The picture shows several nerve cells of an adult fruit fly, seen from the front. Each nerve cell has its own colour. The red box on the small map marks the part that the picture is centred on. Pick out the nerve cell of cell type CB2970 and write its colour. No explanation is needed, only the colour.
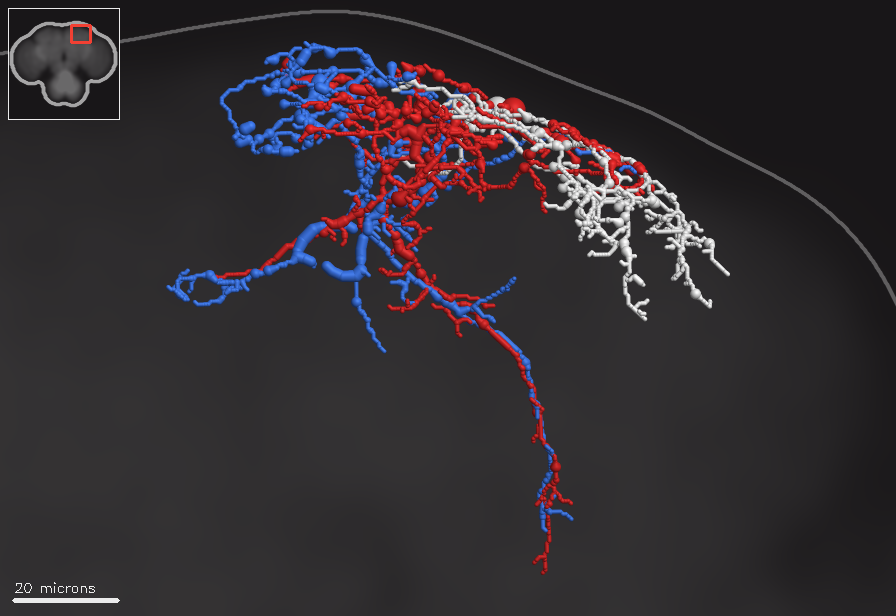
blue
